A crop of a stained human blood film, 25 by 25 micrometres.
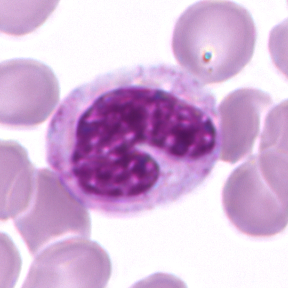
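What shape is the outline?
A smooth oval, wider than it is tall.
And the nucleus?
Kidney-shaped, with a deep notch opening toward the lower right.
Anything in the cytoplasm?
Fine pinkish granules, but no vacuoles.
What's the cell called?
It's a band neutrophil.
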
